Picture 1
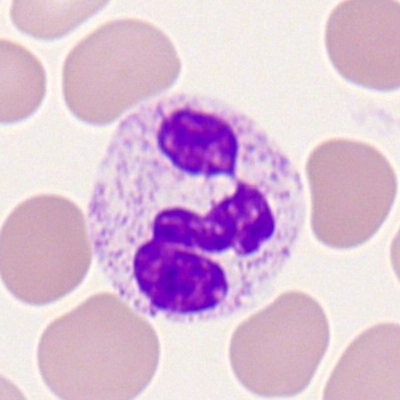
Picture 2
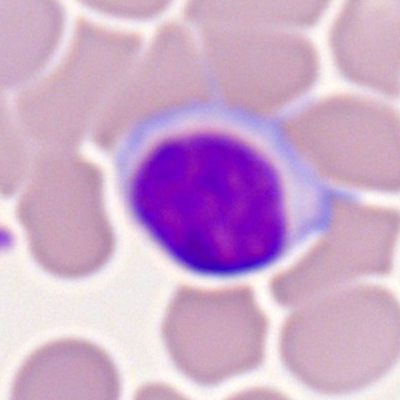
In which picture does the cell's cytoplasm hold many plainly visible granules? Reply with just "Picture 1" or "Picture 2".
Picture 1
